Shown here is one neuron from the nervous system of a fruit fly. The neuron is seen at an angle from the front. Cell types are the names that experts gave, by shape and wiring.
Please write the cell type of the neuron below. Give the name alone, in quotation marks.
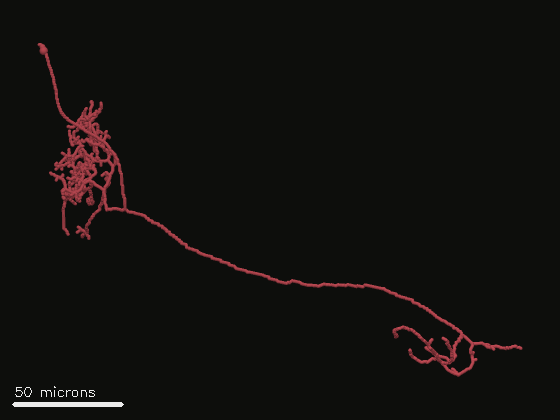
"LoVP93"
